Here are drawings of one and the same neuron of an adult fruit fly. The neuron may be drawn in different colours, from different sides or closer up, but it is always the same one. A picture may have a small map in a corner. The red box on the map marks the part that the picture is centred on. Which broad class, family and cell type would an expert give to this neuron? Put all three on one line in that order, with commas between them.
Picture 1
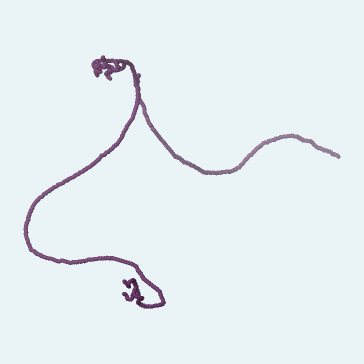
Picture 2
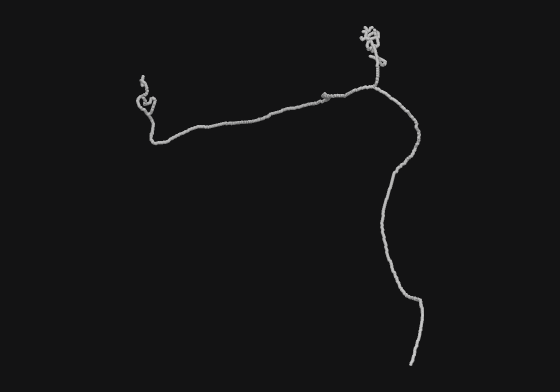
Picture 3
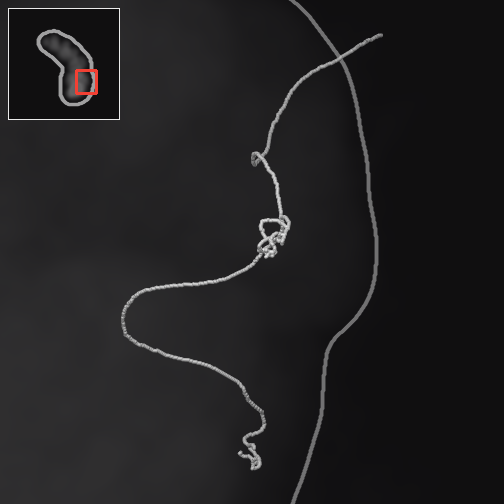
sensory neuron entering the brain, class olfactory, ORN_VA7l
